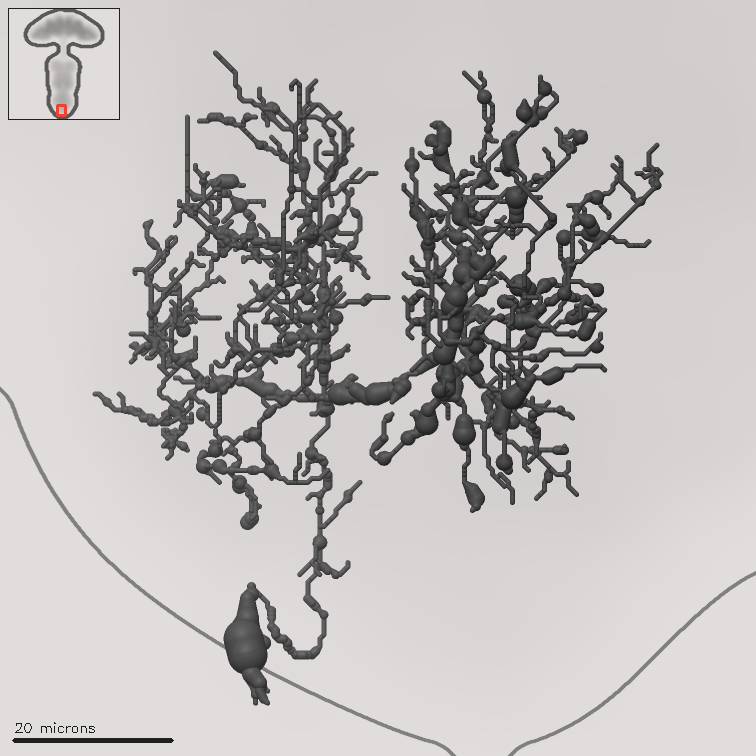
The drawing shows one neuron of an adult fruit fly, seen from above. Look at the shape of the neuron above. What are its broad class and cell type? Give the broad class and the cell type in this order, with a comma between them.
nerve-cord intrinsic neuron, INXXX188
